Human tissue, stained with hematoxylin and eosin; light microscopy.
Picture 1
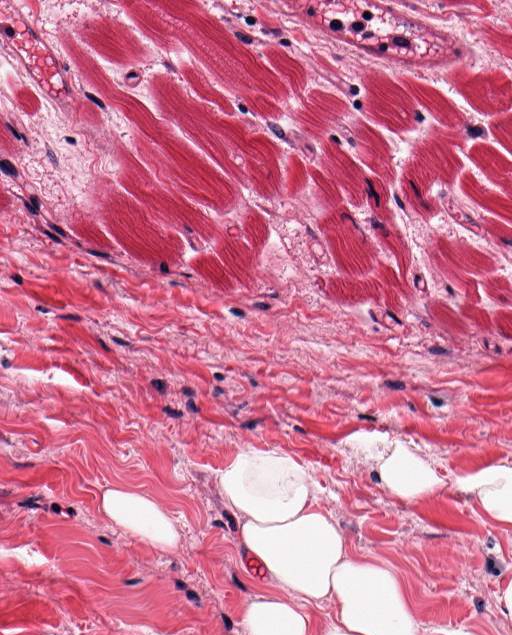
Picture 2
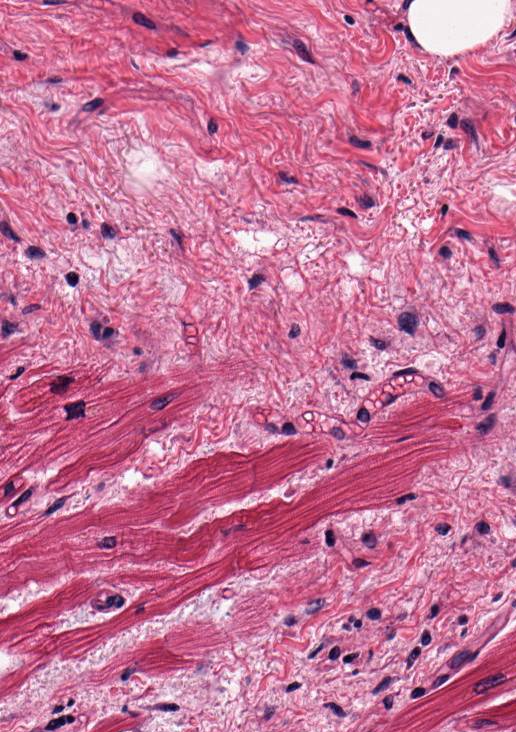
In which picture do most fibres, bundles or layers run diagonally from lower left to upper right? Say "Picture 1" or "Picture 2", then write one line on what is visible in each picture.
Picture 2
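What picture 1 shows: The muscle fibres run diagonally from upper left toward lower right.
What picture 2 shows: The muscle bundles run obliquely from lower left toward upper right.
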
